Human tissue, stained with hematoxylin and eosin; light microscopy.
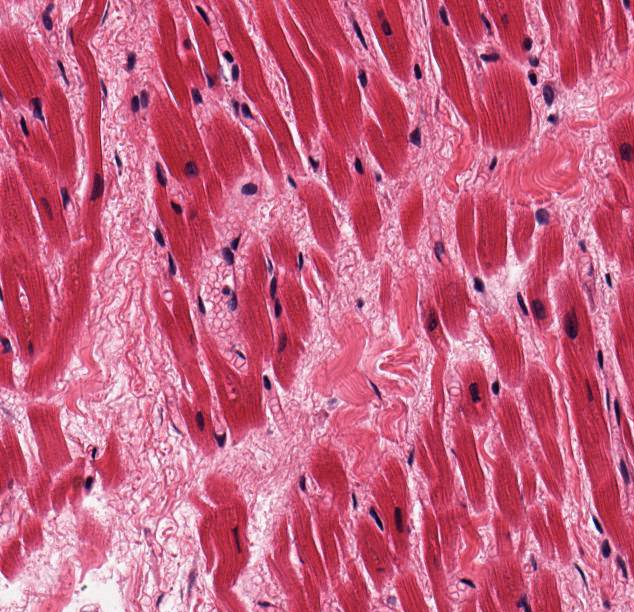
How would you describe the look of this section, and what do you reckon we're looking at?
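Elongated muscle fibres, separated throughout by pale loose connective tissue, form the field. Most run roughly parallel along a near-vertical, slightly diagonal axis. Some branch and join neighbouring fibres. Each fibre has a single oval, centrally placed nucleus. This is the atrial appendage of the heart.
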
